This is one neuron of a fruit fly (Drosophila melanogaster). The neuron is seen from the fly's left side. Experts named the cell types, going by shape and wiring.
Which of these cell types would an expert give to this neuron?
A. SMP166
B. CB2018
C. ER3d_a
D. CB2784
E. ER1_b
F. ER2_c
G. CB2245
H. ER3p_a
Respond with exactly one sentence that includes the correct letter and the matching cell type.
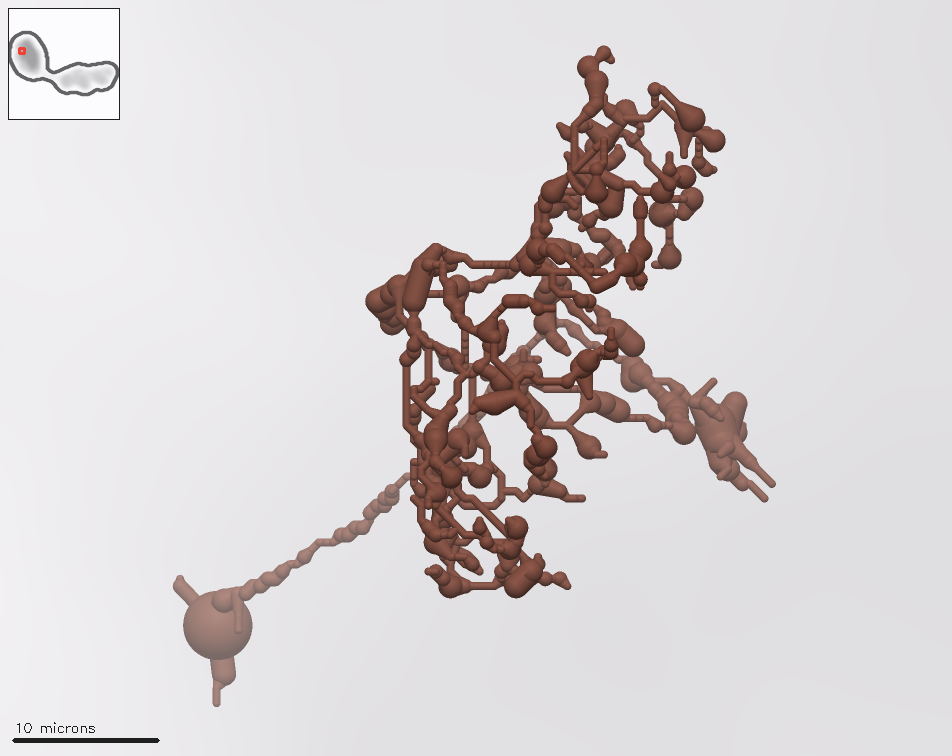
The neuron is an instance of ER3d_a, the cell type listed under option C.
